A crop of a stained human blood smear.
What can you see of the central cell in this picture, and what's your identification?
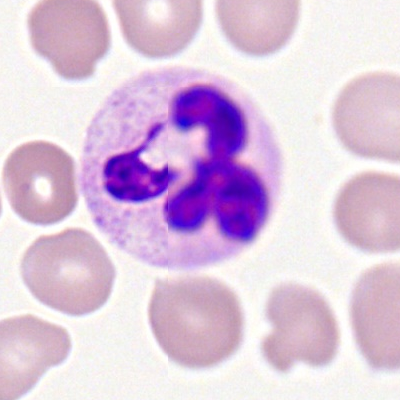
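Look first at the nucleus: it is split into several separate lobes. Its chromatin is dense, dark purple and clumped. Around it lies plentiful cytoplasm of a pale pinkish-lilac. Fine, small pinkish-purple granules are scattered all through that cytoplasm. This cell is a segmented neutrophil.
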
